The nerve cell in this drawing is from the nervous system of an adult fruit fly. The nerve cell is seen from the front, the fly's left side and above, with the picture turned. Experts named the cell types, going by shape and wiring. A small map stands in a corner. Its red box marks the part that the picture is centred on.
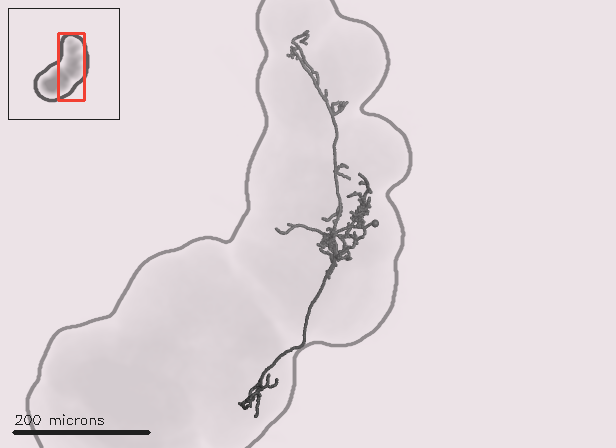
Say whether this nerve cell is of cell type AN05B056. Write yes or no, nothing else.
yes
